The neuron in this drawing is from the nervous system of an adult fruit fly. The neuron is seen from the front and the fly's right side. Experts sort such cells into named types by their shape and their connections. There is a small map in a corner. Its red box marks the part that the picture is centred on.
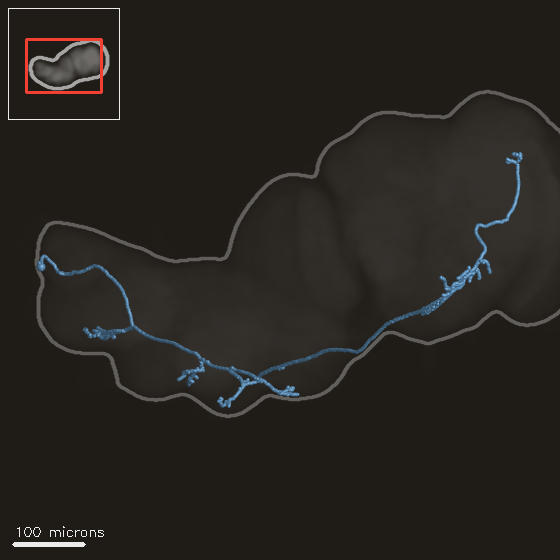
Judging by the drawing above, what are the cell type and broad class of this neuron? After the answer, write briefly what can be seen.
It is of cell type ANXXX296. This is an ascending neuron. Its cell body lies on the left of the picture. By the scale bar it is about 700 microns wide in this view.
